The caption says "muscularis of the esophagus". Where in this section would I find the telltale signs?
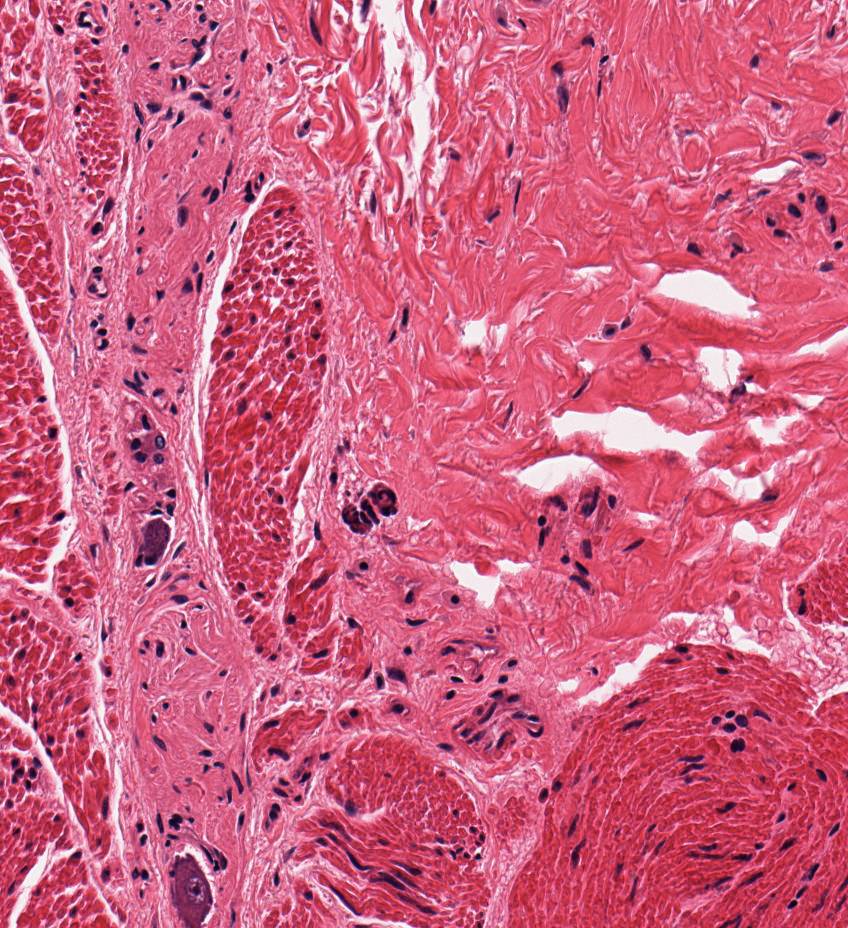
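The smooth muscle bundles, along the left edge and across the lower part of the field, go with the name.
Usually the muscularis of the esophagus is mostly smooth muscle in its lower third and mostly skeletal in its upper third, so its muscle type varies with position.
At the left the bundles are cut across into many small rounded fibre profiles; in the large lower-right bundle the fibres sweep in a curve, with elongated nuclei following them. Dense collagen fills the upper right. Between the left-hand bundles, a pale connective-tissue strip holds a few large ganglion cells with abundant purple cytoplasm.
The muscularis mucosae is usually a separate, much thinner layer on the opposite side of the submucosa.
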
